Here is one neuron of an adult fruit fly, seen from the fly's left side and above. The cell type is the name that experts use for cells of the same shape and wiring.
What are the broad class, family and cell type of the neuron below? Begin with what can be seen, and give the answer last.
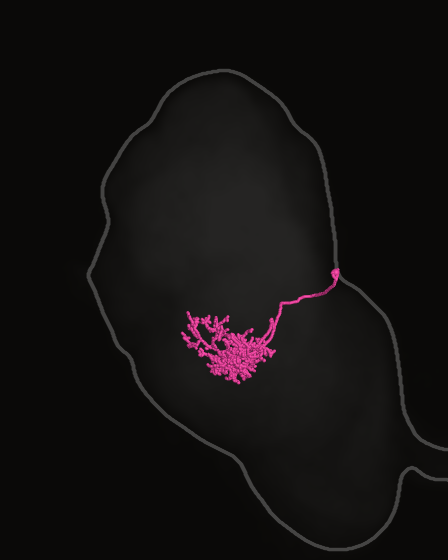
The cell body can be seen on the right of the picture. As drawn here it is wider than it is tall. This is a central-brain intrinsic neuron. The family is hemilineage VLPp&l1_anterior. The cell type is AVLP465.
